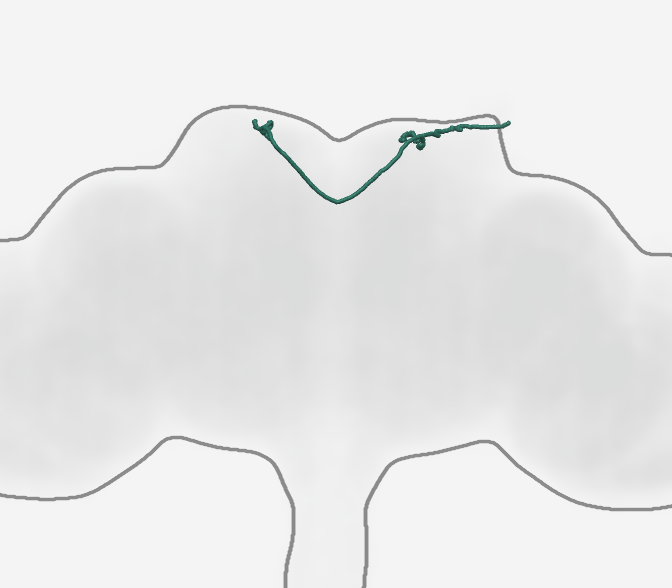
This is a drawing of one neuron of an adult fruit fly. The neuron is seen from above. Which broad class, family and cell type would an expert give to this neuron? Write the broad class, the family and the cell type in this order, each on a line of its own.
sensory neuron entering the brain
class olfactory
ORN_DA2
